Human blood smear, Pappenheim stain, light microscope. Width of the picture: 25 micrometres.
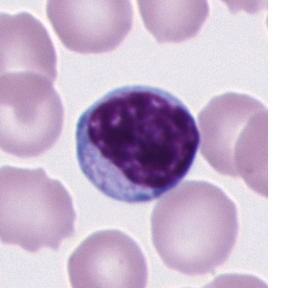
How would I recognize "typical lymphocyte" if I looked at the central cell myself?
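The nucleus here is rounded, with no notch or lobes, and sits off-centre toward the upper right.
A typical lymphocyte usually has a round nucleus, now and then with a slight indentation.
So the nuclear shape goes with typical lymphocyte. The chromatin is dark purple and coarsely clumped, and the nucleus, about 10 by 8 micrometres, fills about 70% of the cell's area. The cytoplasm is pale blue, forming a crescent that is widest at the lower left.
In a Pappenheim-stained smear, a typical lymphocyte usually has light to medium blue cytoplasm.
That pale blue sits well with it. What fits less well is the size: the cell is about 11 micrometres across.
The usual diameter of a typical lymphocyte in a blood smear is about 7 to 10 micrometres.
So this one runs just past the top of that range.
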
